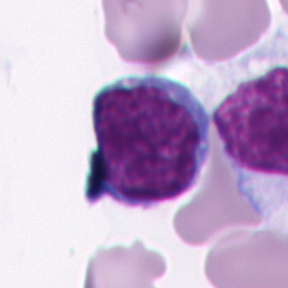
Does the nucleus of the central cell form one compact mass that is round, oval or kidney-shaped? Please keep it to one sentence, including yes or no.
Yes, what its nucleus forms is one compact round, oval or kidney-shaped mass.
